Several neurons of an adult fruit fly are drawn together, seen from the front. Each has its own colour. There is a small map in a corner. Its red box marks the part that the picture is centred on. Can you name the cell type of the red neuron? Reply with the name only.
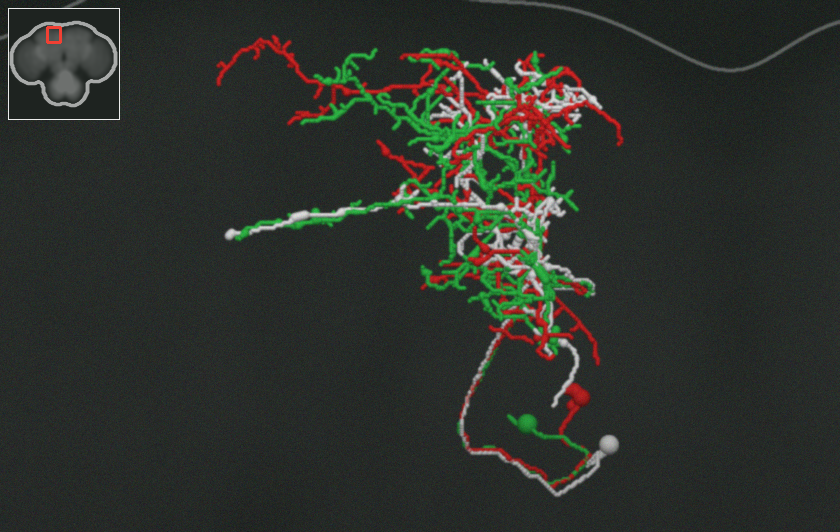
SMP408_a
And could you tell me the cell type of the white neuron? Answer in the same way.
SMP408_c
